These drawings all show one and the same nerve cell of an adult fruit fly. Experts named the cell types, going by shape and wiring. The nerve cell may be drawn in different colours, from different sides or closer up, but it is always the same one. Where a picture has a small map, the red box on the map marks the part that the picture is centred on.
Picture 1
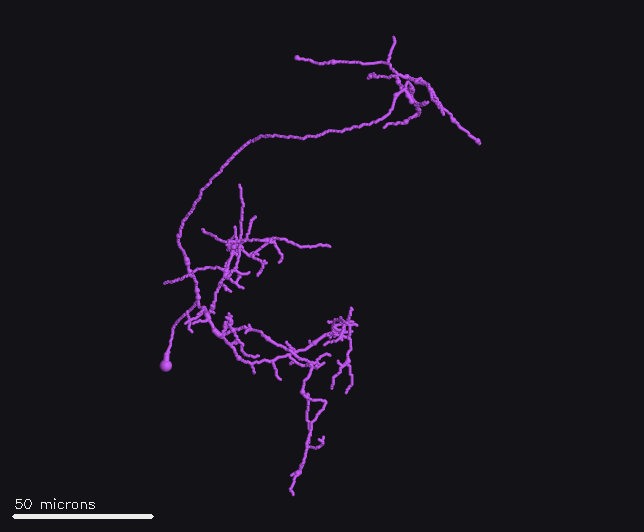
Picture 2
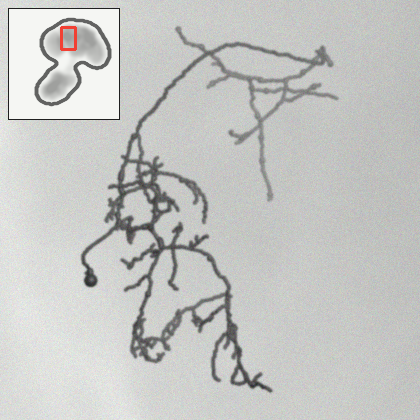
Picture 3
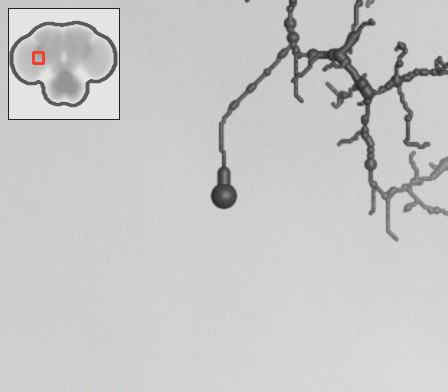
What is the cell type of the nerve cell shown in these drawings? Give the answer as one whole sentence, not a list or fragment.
This nerve cell is assigned to the cell type AVLP149.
